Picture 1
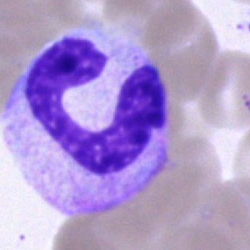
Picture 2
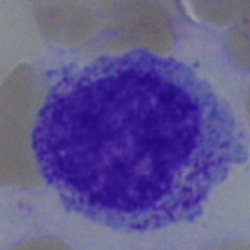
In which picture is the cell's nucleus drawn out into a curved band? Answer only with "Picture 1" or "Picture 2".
Picture 1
